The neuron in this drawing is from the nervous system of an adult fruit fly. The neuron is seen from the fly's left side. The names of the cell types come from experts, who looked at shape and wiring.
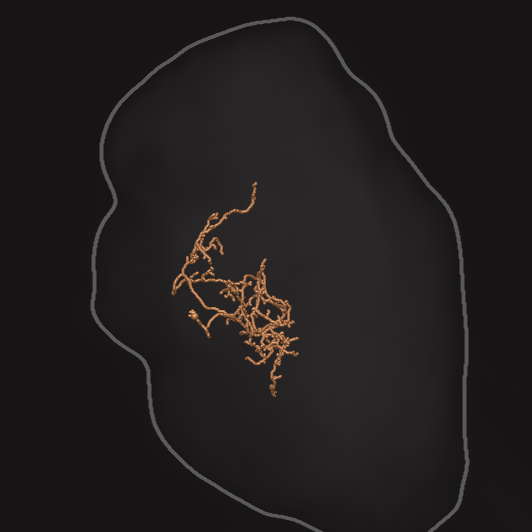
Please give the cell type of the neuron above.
AVLP380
